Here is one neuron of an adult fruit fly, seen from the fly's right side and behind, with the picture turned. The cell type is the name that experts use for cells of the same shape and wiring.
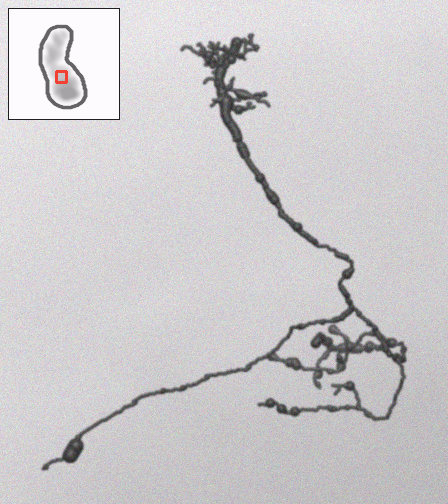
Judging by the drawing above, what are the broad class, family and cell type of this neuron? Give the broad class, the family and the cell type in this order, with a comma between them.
visual projection neuron, LC, LC12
